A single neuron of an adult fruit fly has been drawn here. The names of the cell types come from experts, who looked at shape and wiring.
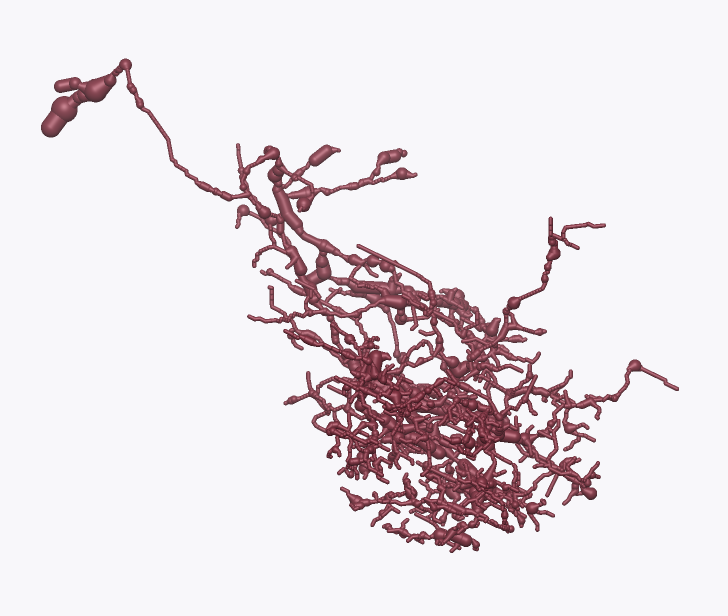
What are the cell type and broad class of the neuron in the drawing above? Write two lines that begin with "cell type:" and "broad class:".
cell type: CB1340
broad class: central-brain intrinsic neuron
